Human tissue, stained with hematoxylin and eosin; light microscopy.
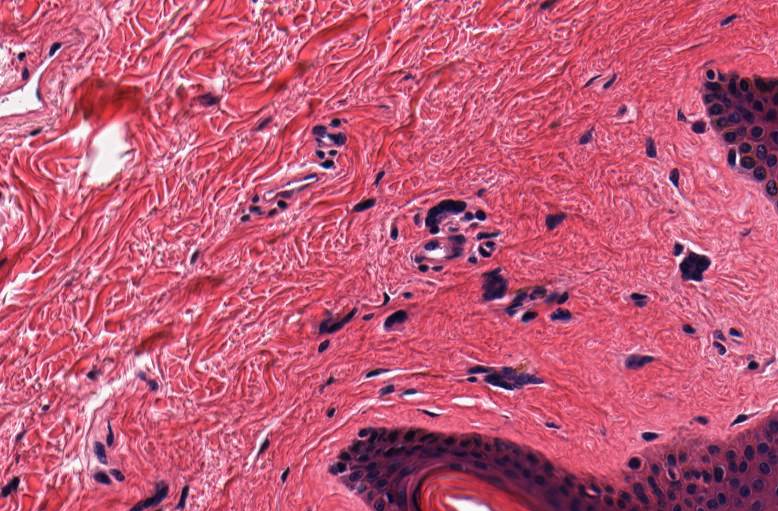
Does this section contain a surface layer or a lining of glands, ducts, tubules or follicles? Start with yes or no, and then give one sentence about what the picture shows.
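Yes. The epithelial cells are closely packed polygonal cells with round, dark nuclei.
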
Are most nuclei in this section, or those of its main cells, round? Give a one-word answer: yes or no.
Yes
